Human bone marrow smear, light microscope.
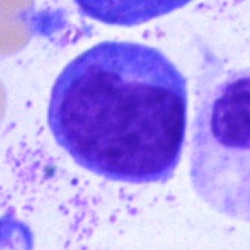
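Blast in the middle of a stained human bone marrow smear. The nucleus fills most of the blast, leaving only a narrow rim of deep blue cytoplasm without vacuoles. Small purple specks are scattered in the background below and to the left of the cell.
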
